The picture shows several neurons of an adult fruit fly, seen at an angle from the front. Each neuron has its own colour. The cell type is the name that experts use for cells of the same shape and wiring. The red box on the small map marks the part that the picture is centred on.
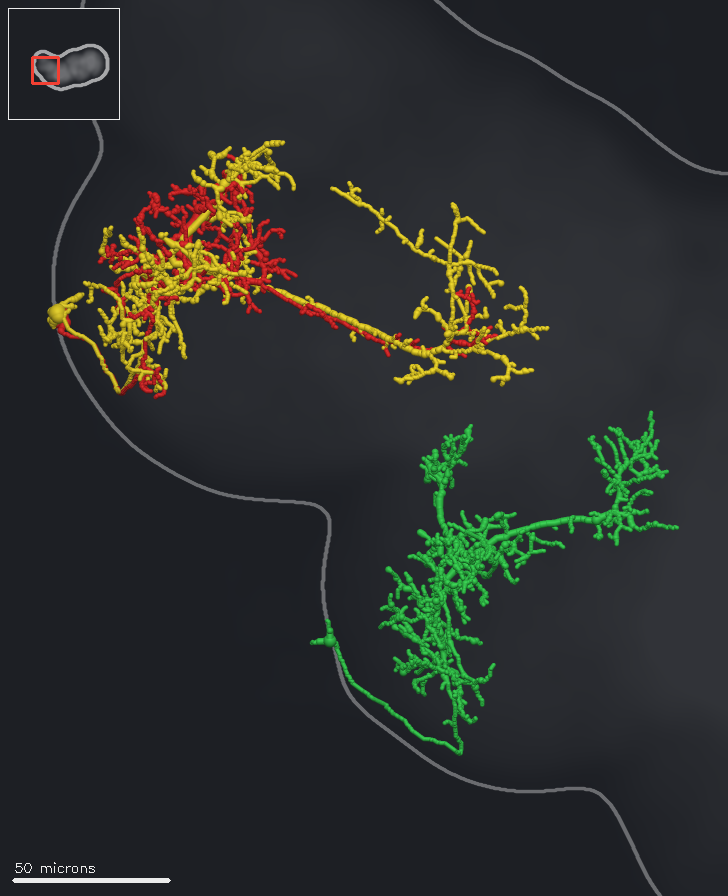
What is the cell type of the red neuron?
IN13A042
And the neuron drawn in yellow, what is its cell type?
IN13A020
